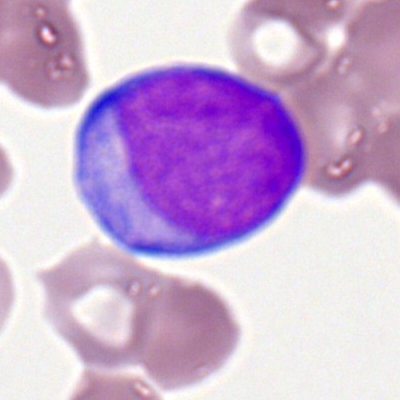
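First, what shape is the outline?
Smooth, and round to slightly oval.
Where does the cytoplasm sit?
In a narrow crescent on the left side of the nucleus, pale blue with a deeper blue rim at the cell edge.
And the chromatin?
Fine and evenly spread, without dense clumps.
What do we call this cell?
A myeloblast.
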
